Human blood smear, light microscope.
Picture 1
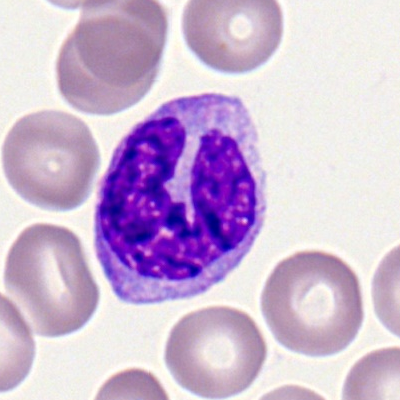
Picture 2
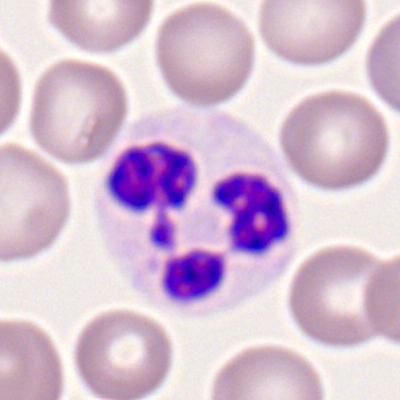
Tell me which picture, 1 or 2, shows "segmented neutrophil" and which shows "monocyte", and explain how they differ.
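Picture 1 shows the monocyte and picture 2 the segmented neutrophil. Nucleus first: in picture 1 a deep cleft cuts into it from the top edge, and it fills most of the cell. In picture 2 the nucleus is split into three main lobes.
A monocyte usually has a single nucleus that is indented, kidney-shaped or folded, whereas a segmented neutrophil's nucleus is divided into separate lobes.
Chromatin next: both are dark purple and clumped, with paler gaps between the clumps in picture 1 and coarse clumping in picture 2.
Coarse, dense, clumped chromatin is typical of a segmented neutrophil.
Cytoplasm: picture 2 has abundant pale pink-lilac cytoplasm with no coarse orange-red granules and no vacuoles, while the cytoplasm in picture 1 holds no coarse coloured granules.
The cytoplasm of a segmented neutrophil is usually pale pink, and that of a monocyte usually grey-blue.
Outline and surroundings: the cell in picture 2 is round, and in picture 1 red cells lie around the cell without overlapping it.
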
